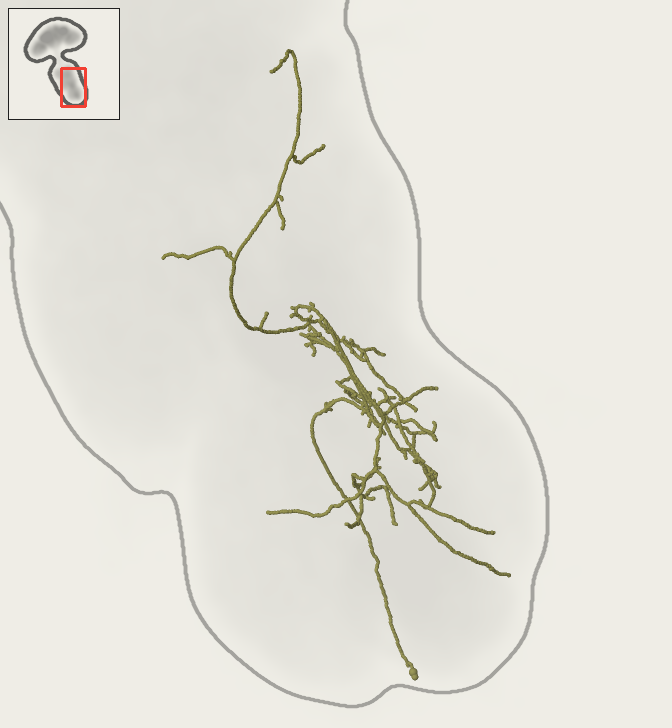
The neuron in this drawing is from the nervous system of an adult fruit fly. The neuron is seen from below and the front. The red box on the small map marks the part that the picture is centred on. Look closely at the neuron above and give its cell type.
IN12B042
